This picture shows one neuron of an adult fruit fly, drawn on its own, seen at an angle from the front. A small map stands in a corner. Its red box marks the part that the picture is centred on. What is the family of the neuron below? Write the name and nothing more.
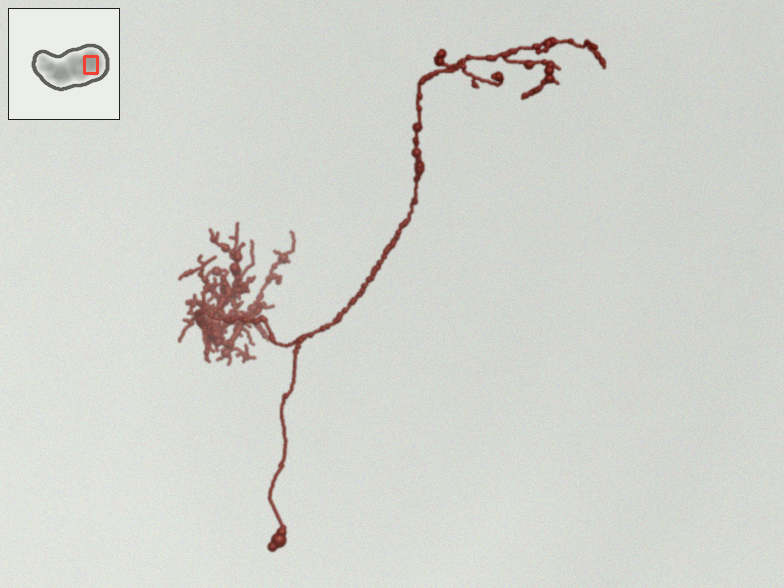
LC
